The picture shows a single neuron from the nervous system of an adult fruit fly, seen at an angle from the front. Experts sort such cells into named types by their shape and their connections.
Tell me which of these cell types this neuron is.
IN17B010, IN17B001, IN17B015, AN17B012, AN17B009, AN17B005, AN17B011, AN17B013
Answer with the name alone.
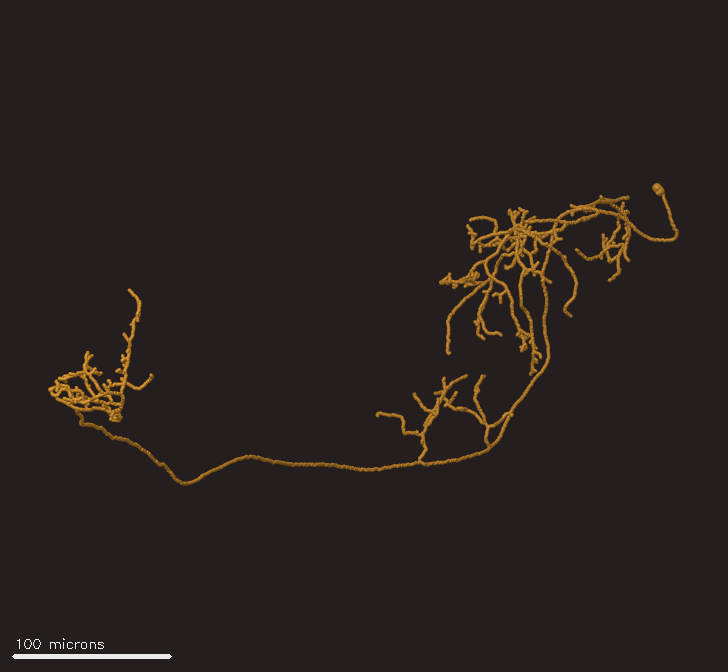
AN17B013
